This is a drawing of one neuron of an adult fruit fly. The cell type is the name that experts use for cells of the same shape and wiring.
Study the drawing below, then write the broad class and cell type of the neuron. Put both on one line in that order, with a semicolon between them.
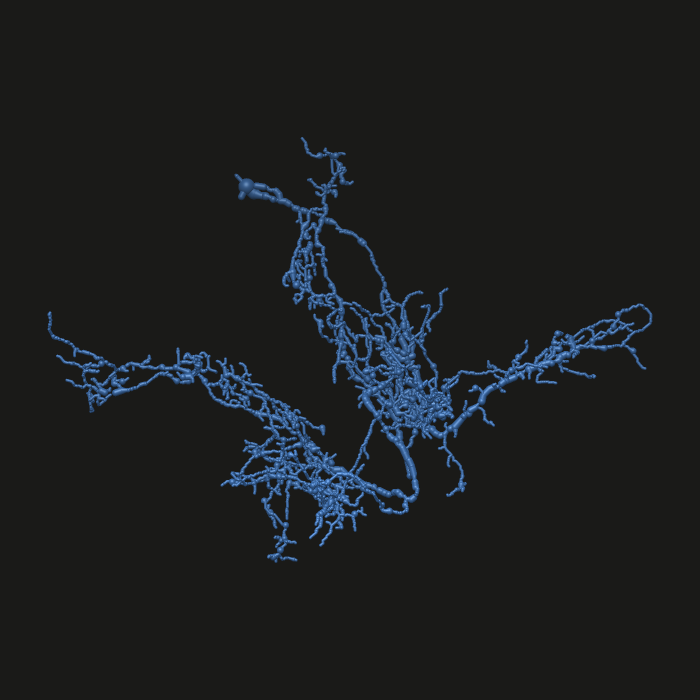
central-brain intrinsic neuron; ATL031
